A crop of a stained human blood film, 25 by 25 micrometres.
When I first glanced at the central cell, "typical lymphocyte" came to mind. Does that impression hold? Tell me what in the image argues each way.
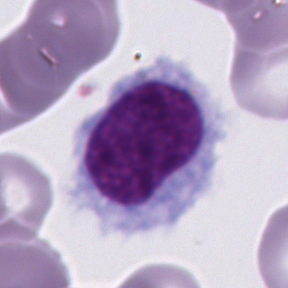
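Notice the margin: ragged, with fine hair-like projections around the whole border.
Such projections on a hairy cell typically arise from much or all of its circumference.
This is a hairy cell, then, and not a typical lymphocyte. The oval nucleus, about 12 by 8 micrometres, also argues against a typical lymphocyte.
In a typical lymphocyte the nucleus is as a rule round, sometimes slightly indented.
No distinct nucleolus is visible, which suits a hairy cell.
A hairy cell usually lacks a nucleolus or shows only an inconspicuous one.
Pale grey-blue cytoplasm rims the entire nucleus, without granules or vacuoles.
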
